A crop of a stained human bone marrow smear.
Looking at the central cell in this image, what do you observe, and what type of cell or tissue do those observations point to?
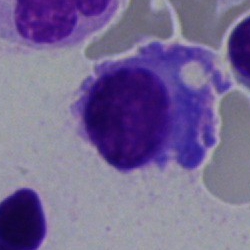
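This cell has an irregular outline, with small bulges along its cytoplasmic edge. The nucleus sits off-centre toward the left, and its chromatin is dense and stains dark purple. A single round, clear vacuole lies in the upper right cytoplasm. It is a plasma cell.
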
